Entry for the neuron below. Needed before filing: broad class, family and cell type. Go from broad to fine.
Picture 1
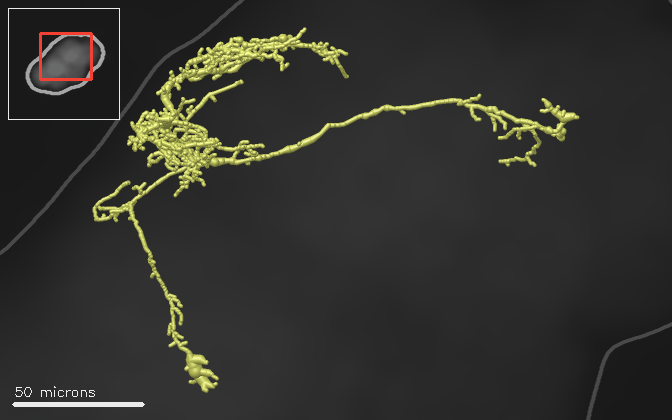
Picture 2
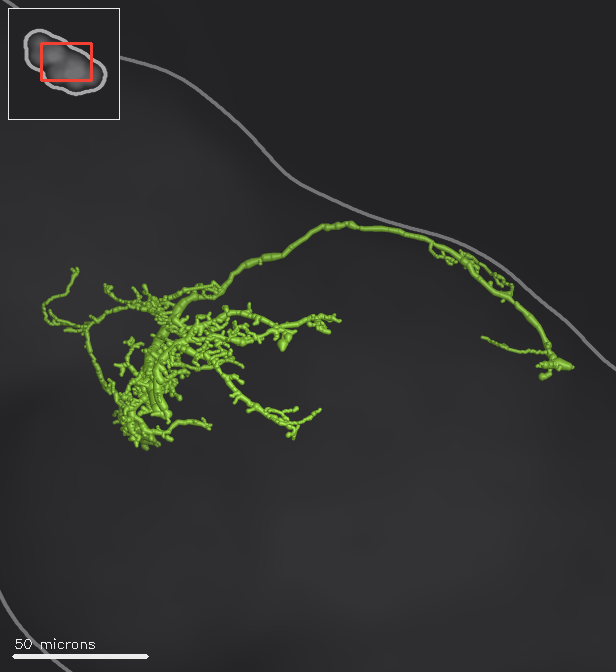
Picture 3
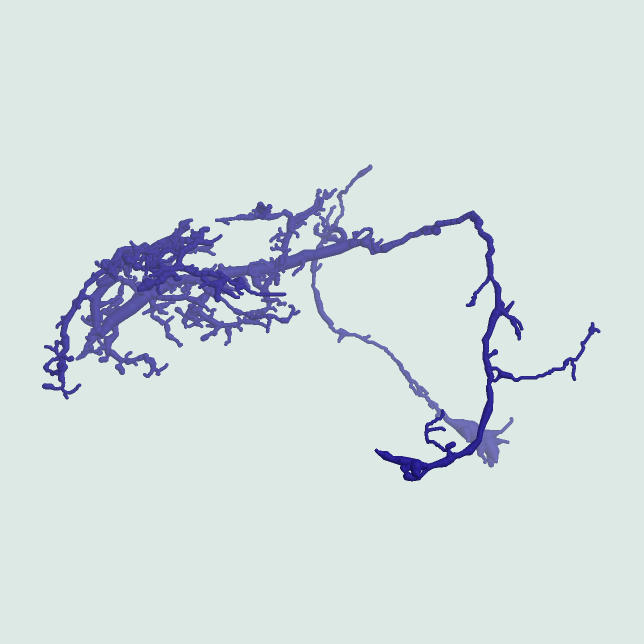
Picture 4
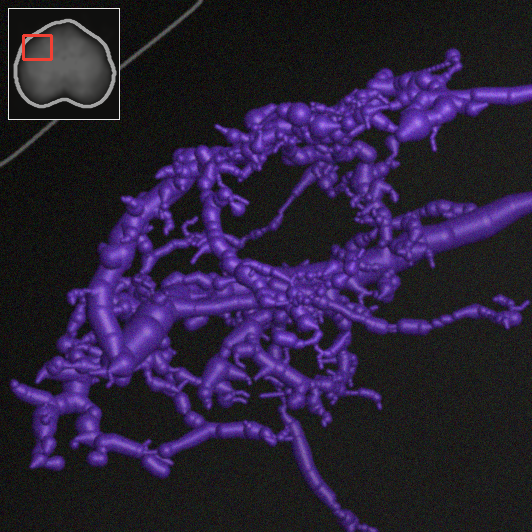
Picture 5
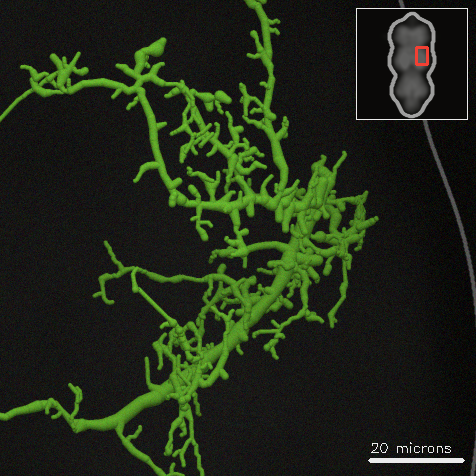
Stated: nerve-cord intrinsic neuron; hemilineage 03B; IN03B012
